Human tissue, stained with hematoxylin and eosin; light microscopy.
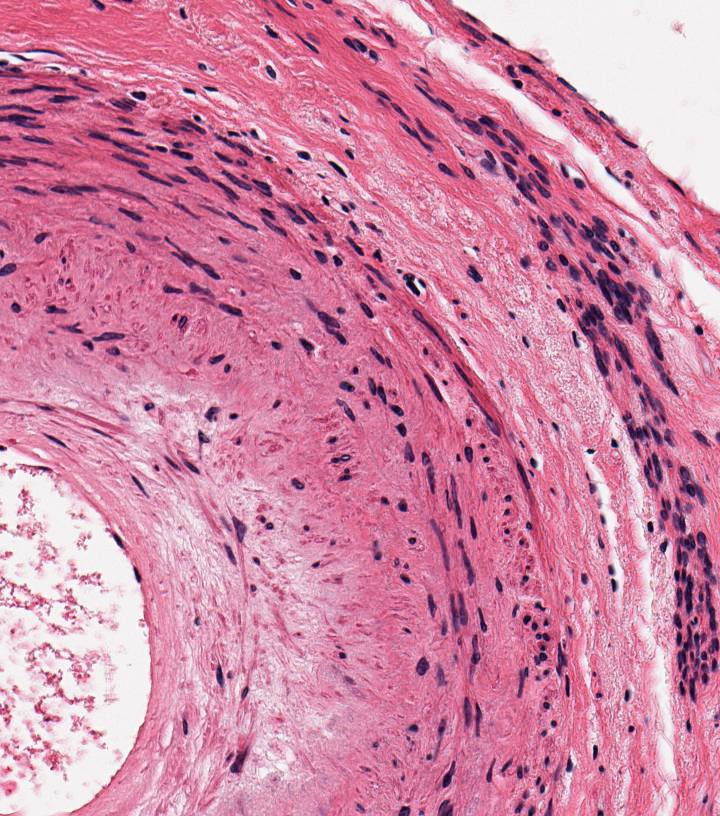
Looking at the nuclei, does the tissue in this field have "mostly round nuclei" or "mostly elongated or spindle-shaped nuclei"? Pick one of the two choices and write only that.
Mostly elongated or spindle-shaped nuclei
